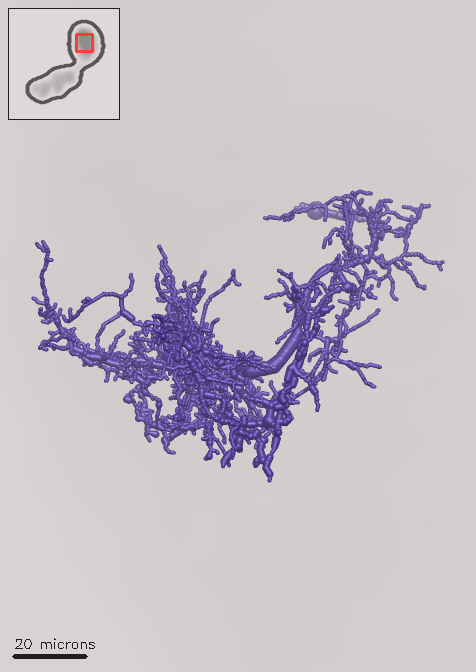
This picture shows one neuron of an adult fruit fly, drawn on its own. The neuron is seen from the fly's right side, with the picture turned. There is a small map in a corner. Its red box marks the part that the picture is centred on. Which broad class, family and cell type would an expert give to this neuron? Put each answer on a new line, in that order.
central-brain intrinsic neuron
hemilineage VLPl2_medial
PLP029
